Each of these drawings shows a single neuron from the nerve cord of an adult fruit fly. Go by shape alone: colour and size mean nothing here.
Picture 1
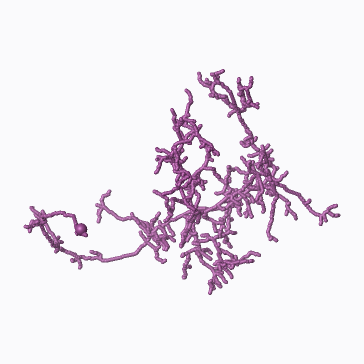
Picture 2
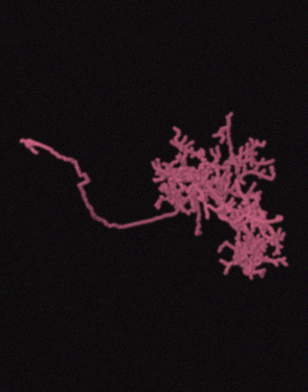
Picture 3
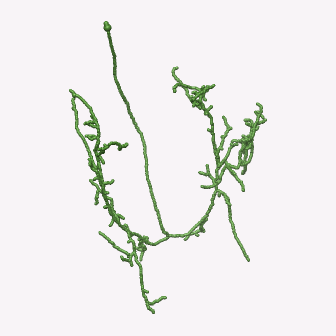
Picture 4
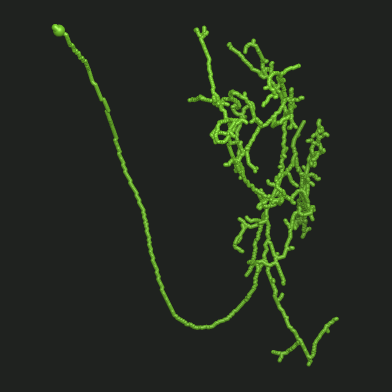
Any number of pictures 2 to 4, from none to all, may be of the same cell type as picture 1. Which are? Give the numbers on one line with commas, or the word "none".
none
